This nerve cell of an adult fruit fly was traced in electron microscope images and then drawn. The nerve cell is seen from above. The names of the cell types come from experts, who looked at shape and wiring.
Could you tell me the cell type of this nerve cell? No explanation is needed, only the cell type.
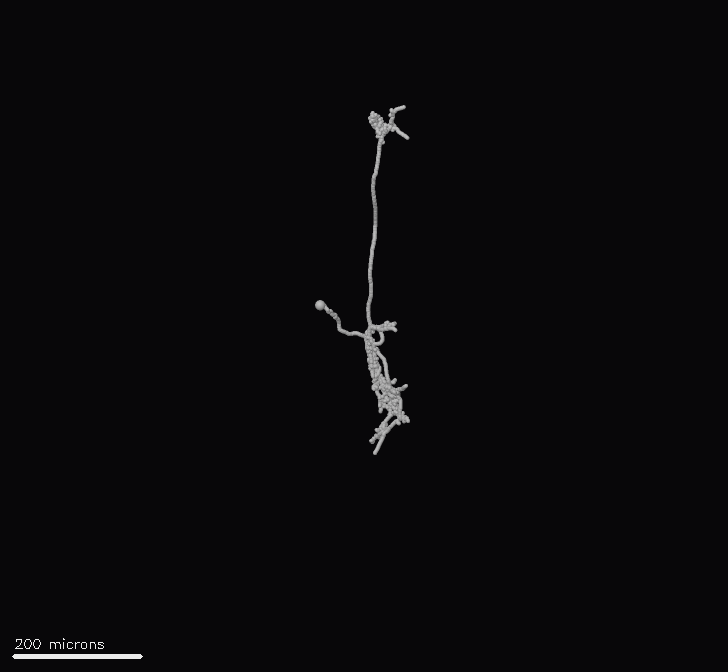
AN09B020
